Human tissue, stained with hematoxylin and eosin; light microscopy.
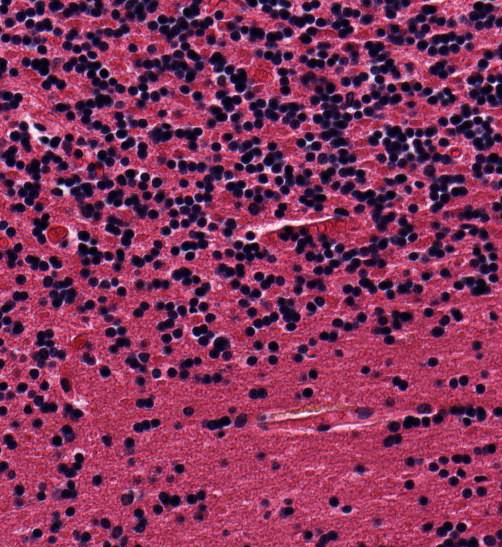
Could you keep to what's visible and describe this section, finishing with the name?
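The upper field is a densely cellular zone of small, round, darkly stained nuclei, densely packed, with almost no visible cytoplasm around them. Below lies a paler, sparsely nucleated zone: a pink fibrillar matrix with fibres running roughly horizontally. The section is cerebellum.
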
